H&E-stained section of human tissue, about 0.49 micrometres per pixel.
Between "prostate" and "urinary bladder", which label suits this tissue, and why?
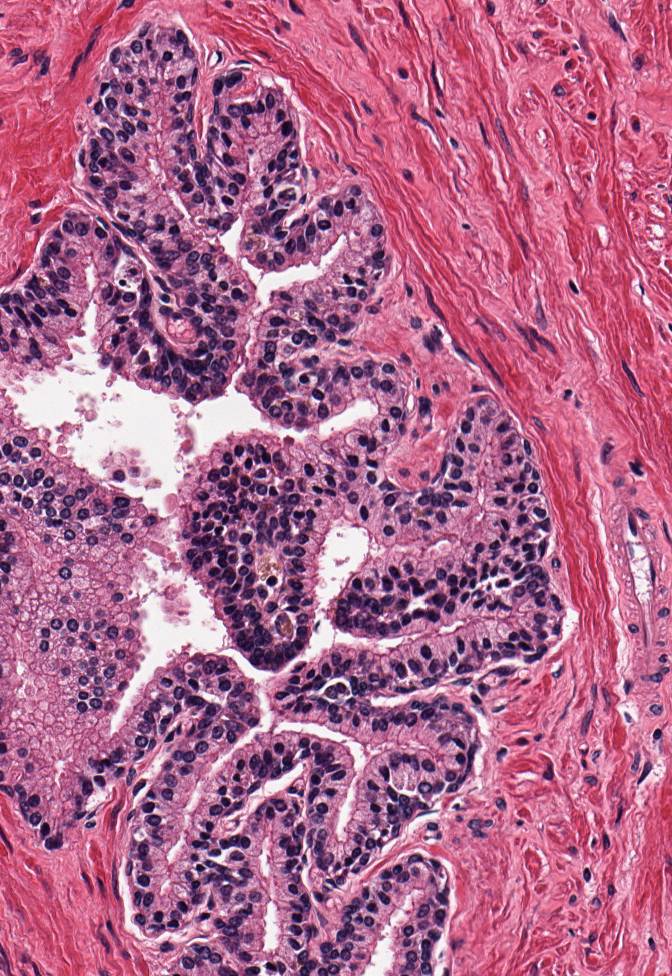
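Prostate, not urinary bladder. Decisive: a single large gland filling the left and centre, its lining in rounded folds and papillary projections jutting into the lumen.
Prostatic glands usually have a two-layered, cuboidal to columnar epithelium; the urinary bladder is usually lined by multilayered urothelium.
Left-edge patch: lining cells with pale, clear to finely foamy cytoplasm, small round nuclei. Dense pink stroma along right and upper sides.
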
